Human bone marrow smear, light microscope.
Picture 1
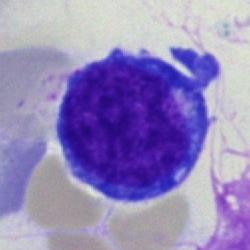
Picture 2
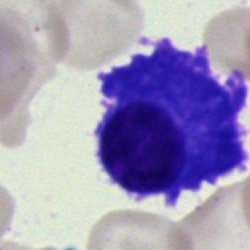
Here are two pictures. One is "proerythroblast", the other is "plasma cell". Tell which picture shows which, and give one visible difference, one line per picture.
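Picture 1: proerythroblast. The cytoplasm is a thin rim that stains deep blue.
Picture 2: plasma cell. The cytoplasm is plentiful, spreading mainly toward the upper right of the nucleus.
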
